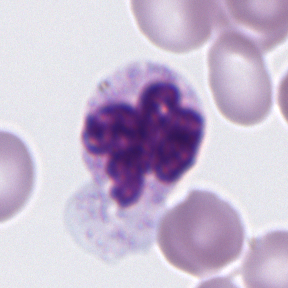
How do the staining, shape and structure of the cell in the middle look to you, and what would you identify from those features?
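Apart from a pale bulge of cytoplasm at the lower left, the cell outline is roughly round. Most of the main body of the cell is occupied by the nucleus, which is divided into several irregular lobes joined together. Fine, small violet granules lie in the cytoplasm. The cell is a segmented neutrophil.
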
